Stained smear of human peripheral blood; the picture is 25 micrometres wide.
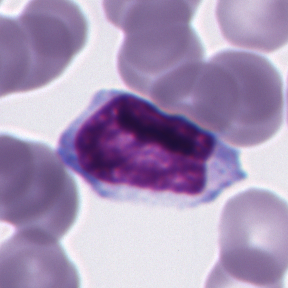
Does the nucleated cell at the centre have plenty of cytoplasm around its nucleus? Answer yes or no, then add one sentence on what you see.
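No. The cytoplasm forms a narrow rim that is widest on the right side of the nucleus.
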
